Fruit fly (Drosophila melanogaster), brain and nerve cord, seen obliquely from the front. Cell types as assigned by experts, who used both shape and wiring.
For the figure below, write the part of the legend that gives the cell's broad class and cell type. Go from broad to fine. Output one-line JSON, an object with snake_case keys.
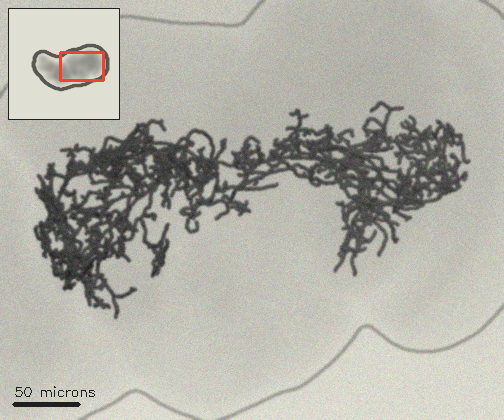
{"broad_class": "central-brain intrinsic neuron", "cell_type": "PLP211"}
